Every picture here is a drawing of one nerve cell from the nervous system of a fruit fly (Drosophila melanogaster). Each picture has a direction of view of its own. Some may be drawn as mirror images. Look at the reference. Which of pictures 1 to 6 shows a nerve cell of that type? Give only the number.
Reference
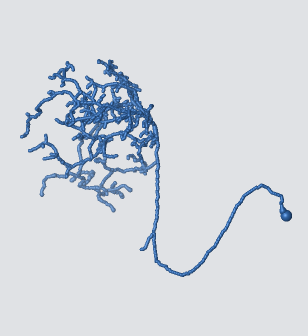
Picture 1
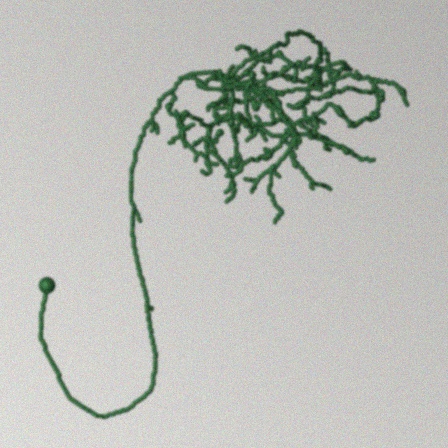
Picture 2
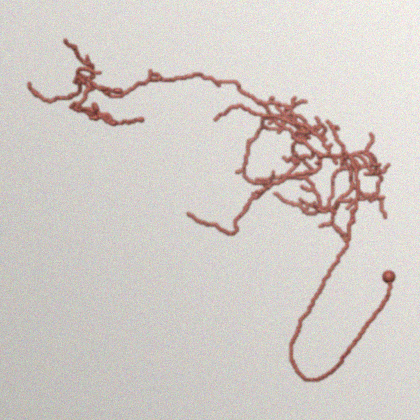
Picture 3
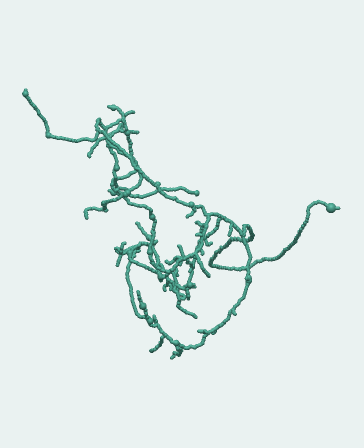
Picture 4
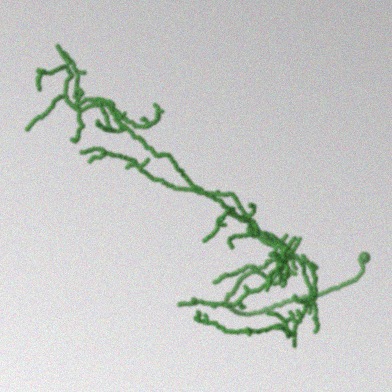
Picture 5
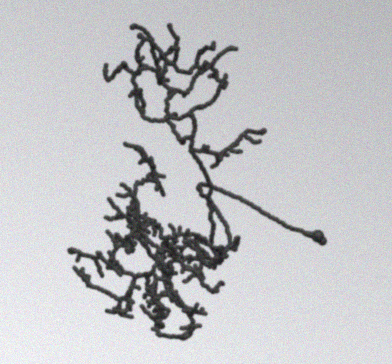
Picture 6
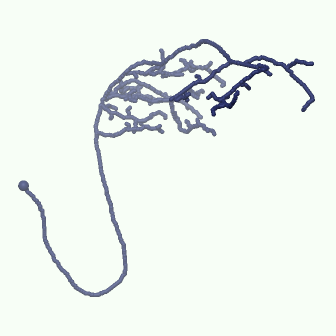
4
